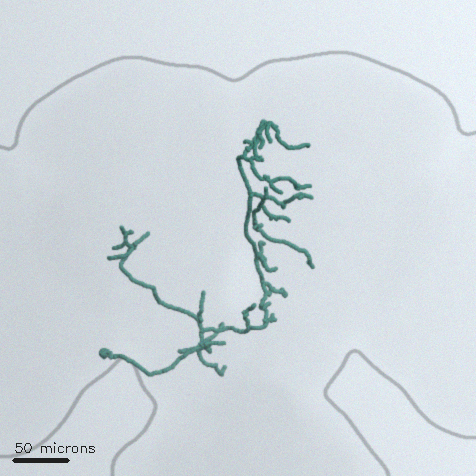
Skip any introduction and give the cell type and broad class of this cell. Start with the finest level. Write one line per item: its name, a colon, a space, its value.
cell type: GNG587
broad class: central-brain intrinsic neuron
